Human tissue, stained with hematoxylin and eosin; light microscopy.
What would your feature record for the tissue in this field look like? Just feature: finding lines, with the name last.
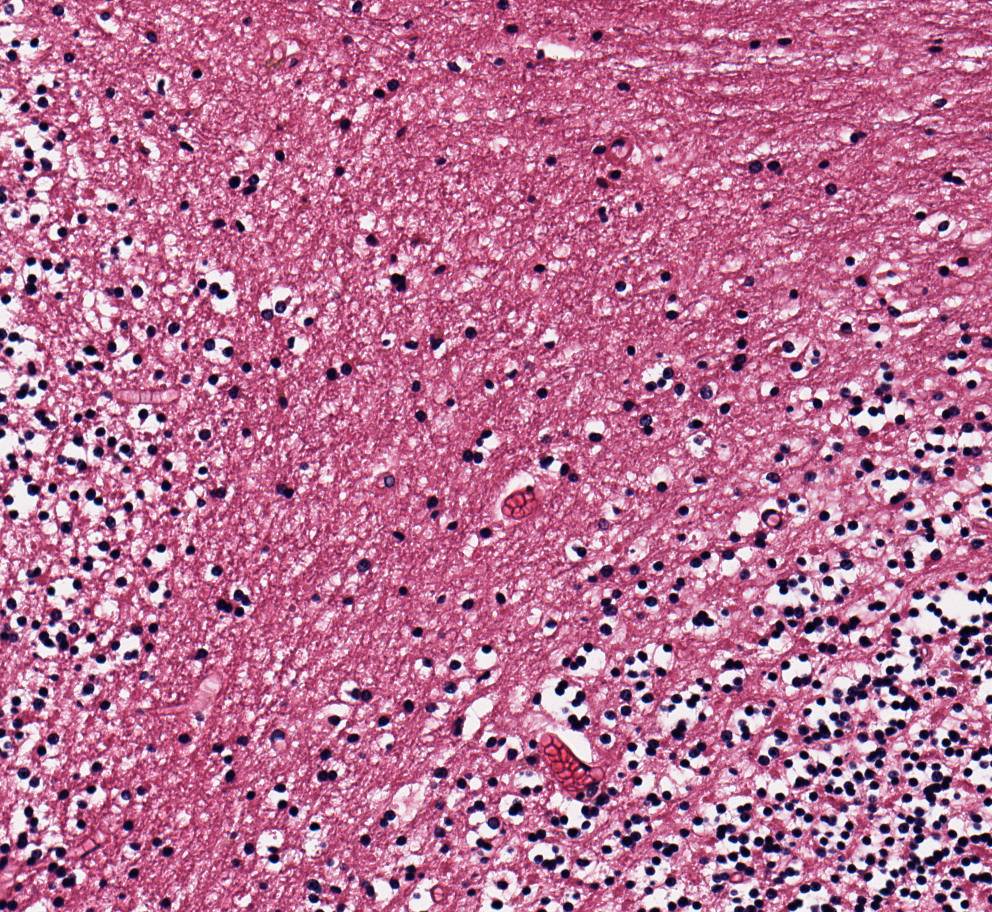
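Layout: broad central pink fibrillary band, densely nucleated zones at lower right and left edge
Dense cells: small, round, dark nuclei, very little visible cytoplasm
Halos: many small dark nuclei in clear, empty-looking halos
Central band: fine fibrillary texture, only scattered single small nuclei
Name: cerebellum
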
